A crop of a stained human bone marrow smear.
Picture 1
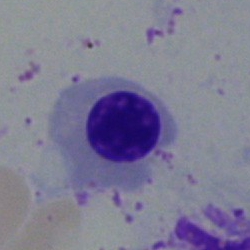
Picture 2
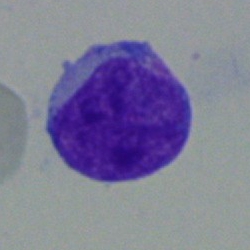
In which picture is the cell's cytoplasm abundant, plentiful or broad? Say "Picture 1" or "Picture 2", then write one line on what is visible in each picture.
Picture 1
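Picture 1: The cytoplasm forms a wide rim that is broadest on the left side of the nucleus.
Picture 2: The cytoplasm is scant and forms a crescent mainly along the upper left of the cell.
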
